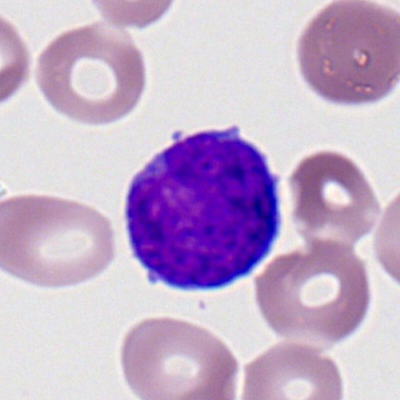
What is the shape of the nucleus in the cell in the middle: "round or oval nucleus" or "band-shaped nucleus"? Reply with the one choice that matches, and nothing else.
Round or oval nucleus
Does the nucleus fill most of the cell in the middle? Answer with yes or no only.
Yes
